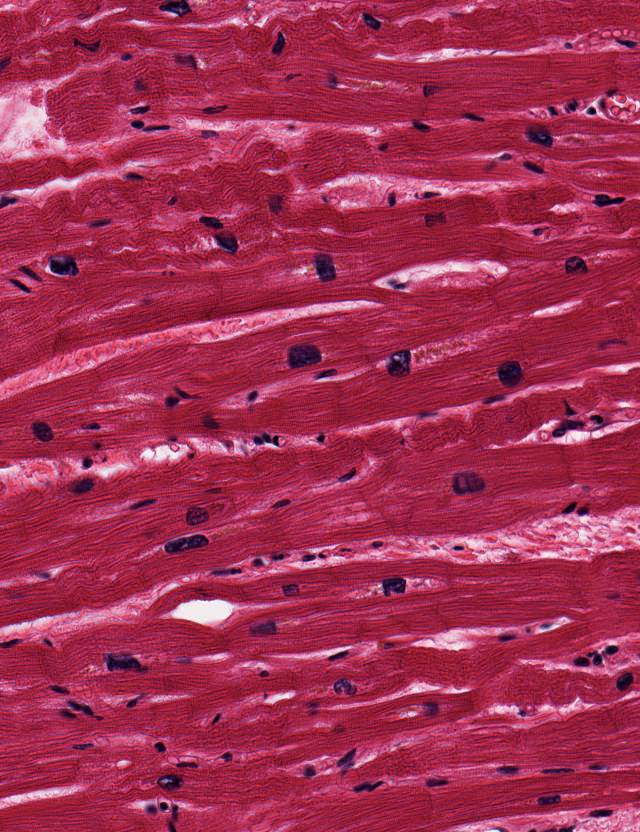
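Left ventricle of the heart, haematoxylin and eosin. Muscle fibres branch and join neighbouring fibres. One oval nucleus per muscle cell, central in its fibre. Cytoplasm deep red-pink. Narrow pale clefts between fibres contain small dark elongated nuclei and capillaries.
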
